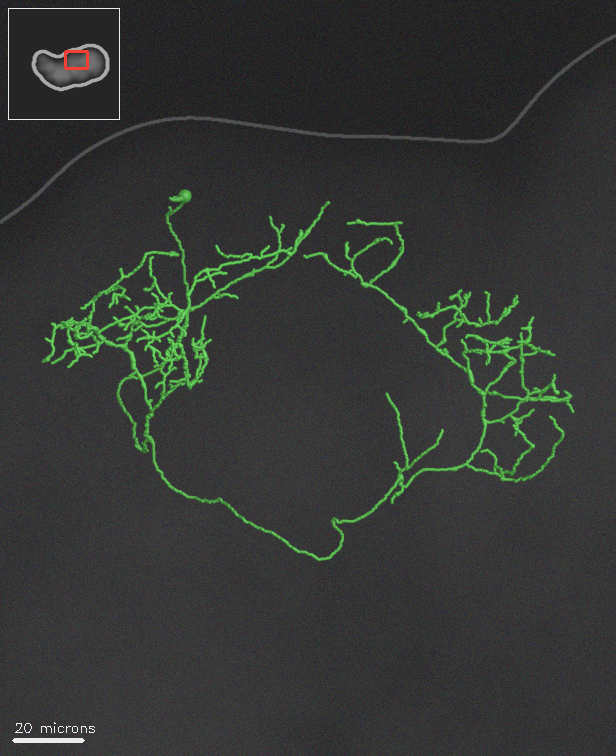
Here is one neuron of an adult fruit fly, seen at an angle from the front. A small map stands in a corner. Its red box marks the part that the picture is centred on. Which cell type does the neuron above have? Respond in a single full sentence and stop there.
In the scheme of cell types, this neuron is SLP473.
